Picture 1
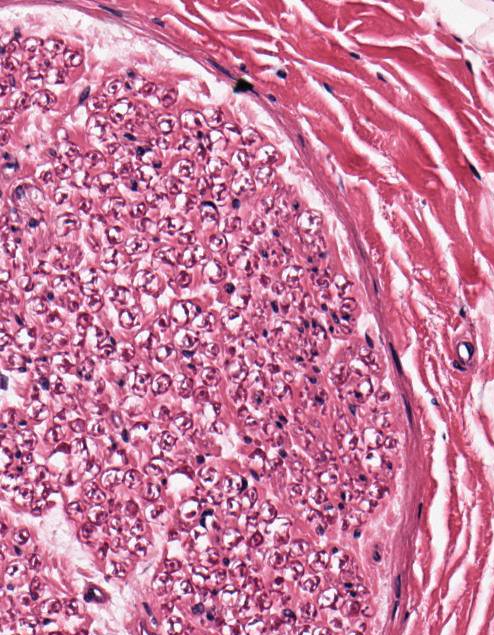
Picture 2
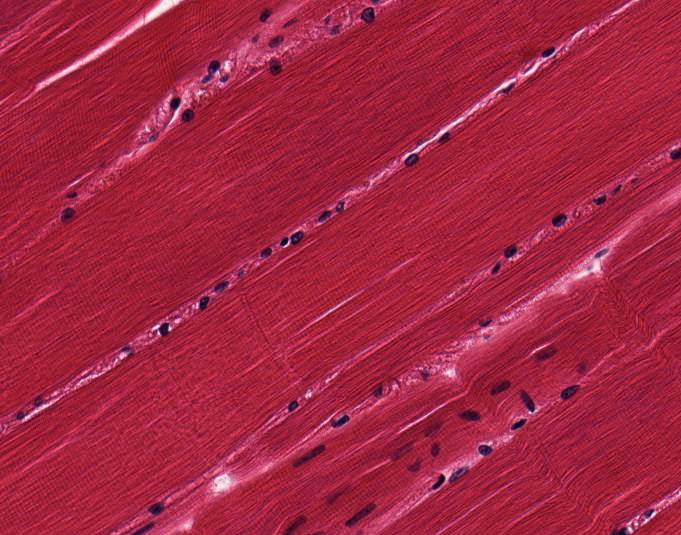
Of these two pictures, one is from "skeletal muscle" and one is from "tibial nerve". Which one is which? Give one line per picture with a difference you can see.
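Picture 1: tibial nerve. Inside the bundle the fibres are nearly all cut across, giving many closely packed round profiles.
Picture 2: skeletal muscle. Fine parallel lines run lengthwise along the fibres.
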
